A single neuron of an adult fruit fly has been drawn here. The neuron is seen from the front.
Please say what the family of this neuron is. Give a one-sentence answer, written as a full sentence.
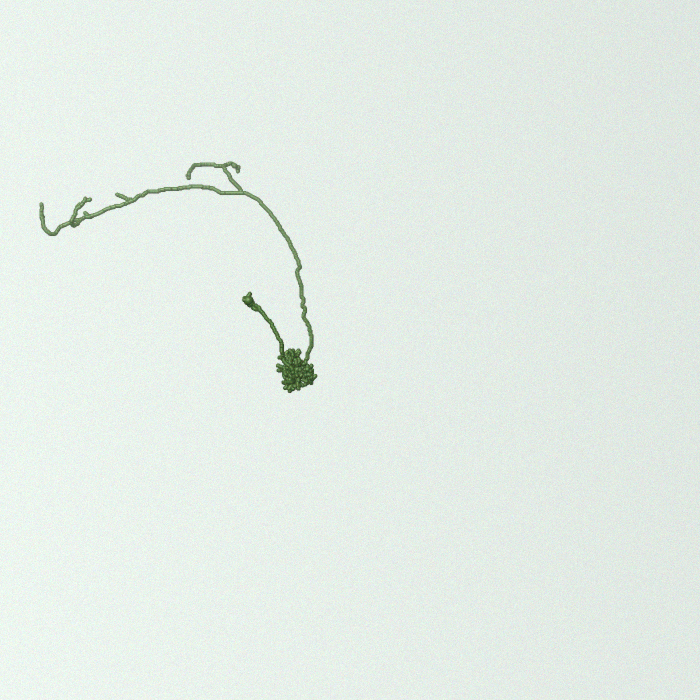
This neuron is a member of family hemilineage ALad1.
